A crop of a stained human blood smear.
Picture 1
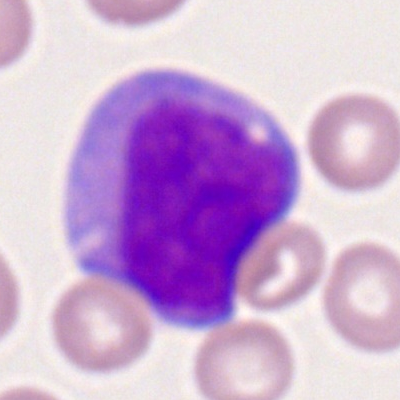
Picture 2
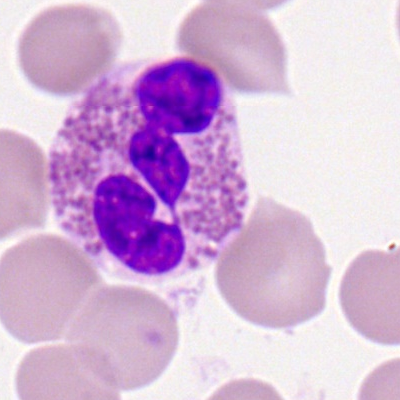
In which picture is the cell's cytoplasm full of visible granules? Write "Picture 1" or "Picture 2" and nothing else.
Picture 2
